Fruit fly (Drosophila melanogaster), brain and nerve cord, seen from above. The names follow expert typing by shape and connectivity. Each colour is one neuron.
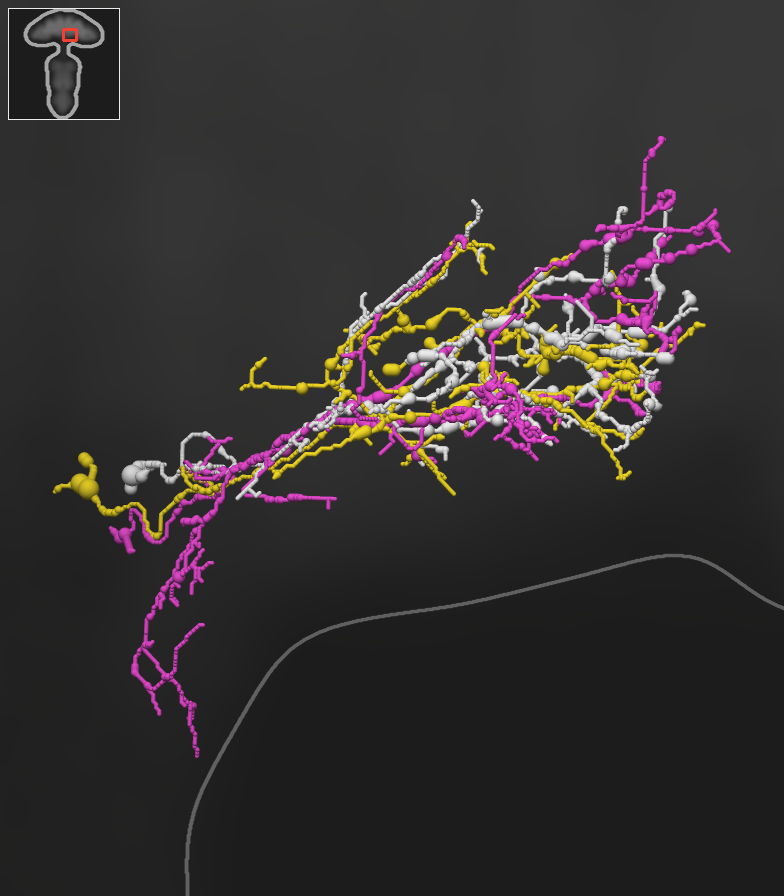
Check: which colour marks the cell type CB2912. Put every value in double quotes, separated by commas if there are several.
"magenta"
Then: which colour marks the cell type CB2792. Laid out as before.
"yellow"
